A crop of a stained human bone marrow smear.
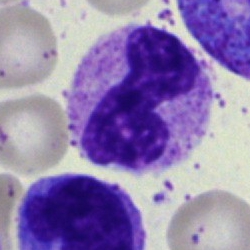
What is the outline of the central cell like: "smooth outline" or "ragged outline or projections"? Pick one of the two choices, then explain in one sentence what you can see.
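Smooth outline. The cell outline is round and smooth.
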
